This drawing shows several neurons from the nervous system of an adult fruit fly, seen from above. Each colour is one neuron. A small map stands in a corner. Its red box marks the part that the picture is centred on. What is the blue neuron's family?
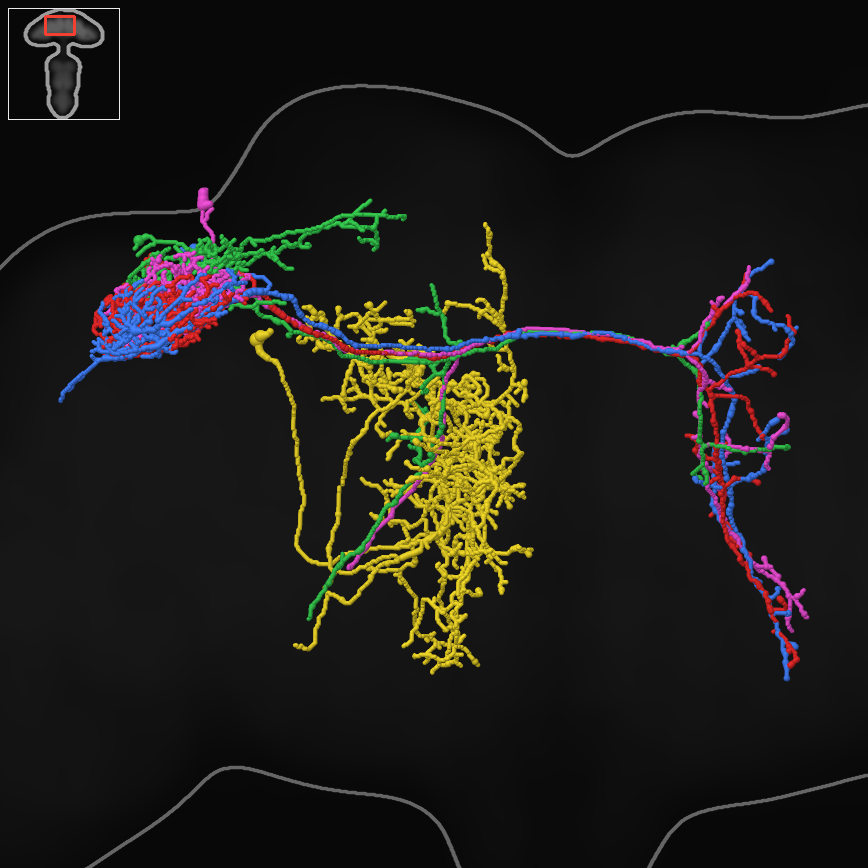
hemilineage AOTUv4_dorsal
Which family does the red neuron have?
hemilineage AOTUv4_dorsal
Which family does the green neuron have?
hemilineage AOTUv4_dorsal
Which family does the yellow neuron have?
hemilineage WEDa2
